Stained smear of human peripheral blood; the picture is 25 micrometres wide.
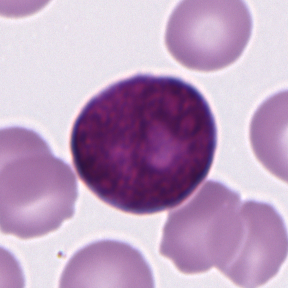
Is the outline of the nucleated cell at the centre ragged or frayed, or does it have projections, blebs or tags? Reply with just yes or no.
No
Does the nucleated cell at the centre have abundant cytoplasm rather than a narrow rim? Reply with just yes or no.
No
